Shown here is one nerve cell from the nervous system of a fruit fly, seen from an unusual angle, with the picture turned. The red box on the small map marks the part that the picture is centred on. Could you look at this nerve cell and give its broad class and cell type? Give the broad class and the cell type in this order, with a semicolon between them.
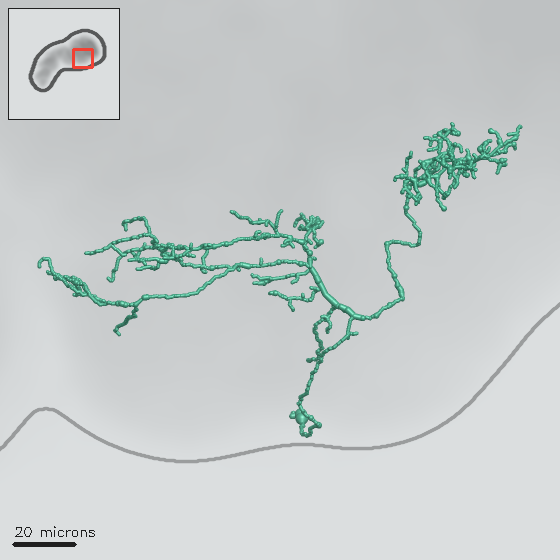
central-brain intrinsic neuron; SMP284_a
